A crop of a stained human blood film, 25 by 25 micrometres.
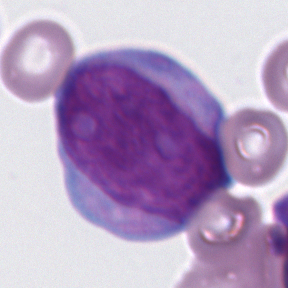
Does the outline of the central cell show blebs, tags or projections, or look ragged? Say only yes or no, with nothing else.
No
